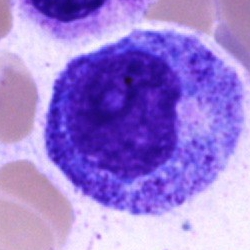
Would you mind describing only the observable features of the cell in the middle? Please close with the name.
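One pale, rounded nucleolus sits in the upper part of the nucleus. Blue cytoplasm forms its widest rim on the cell's right side. Numerous purple granules are scattered through it; just right of the nucleus lies a pale, granule-poor zone. The cell is a promyelocyte.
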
